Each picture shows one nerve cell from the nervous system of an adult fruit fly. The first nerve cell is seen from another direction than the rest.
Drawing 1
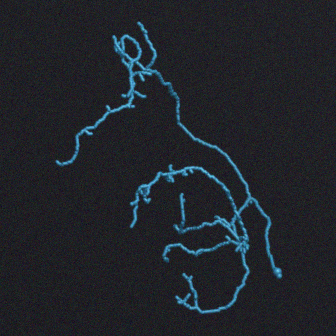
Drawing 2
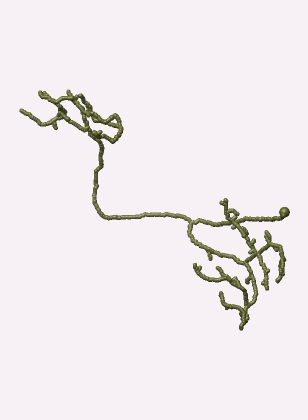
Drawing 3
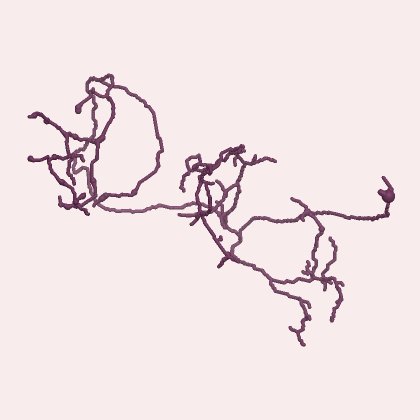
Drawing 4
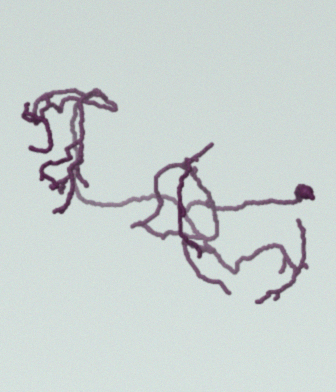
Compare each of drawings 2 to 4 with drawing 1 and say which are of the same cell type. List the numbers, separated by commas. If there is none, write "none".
2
